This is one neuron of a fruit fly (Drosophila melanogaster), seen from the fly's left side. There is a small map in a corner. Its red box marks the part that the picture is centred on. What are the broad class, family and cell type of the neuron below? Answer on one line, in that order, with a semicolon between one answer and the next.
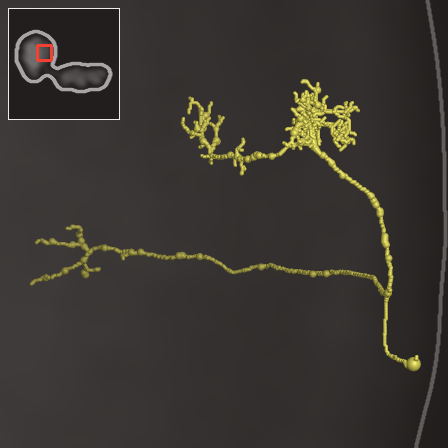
visual projection neuron; LLPC; LLPC1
